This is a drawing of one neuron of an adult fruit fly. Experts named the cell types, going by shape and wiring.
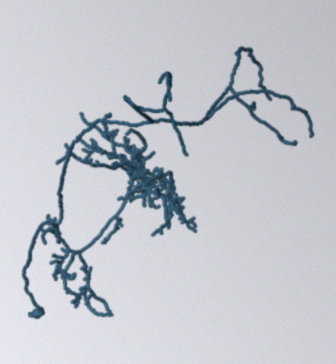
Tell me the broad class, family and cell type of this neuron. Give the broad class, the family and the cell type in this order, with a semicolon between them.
nerve-cord intrinsic neuron; hemilineage 08B; IN08B065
